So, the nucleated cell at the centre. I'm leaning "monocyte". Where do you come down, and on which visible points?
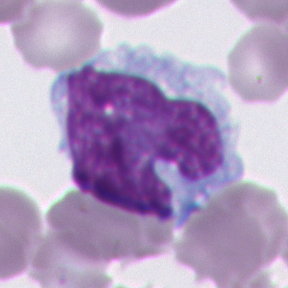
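Looking first at the cytoplasm, I find it pale grey-blue. I can't make out any coarse coloured granules in it. Red cells are pressed up against the cell's lower edge. In the left half of the nucleus sits a tiny bright white dot.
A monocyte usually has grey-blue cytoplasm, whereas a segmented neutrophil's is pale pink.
So the colour here sides with monocyte and tells against segmented neutrophil.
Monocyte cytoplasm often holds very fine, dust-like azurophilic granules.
The lack of coarse granules does not clash with that. Weighing it up, monocyte is the name that fits this cell.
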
